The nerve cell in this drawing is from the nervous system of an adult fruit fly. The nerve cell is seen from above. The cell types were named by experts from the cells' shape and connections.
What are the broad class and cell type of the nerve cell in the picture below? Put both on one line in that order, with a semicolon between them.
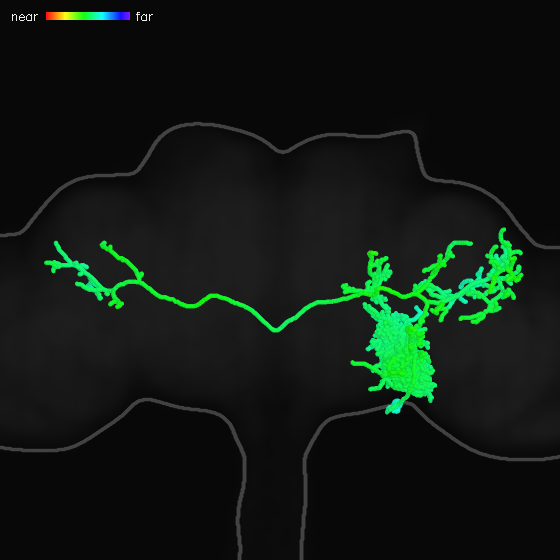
central-brain intrinsic neuron; PLP163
